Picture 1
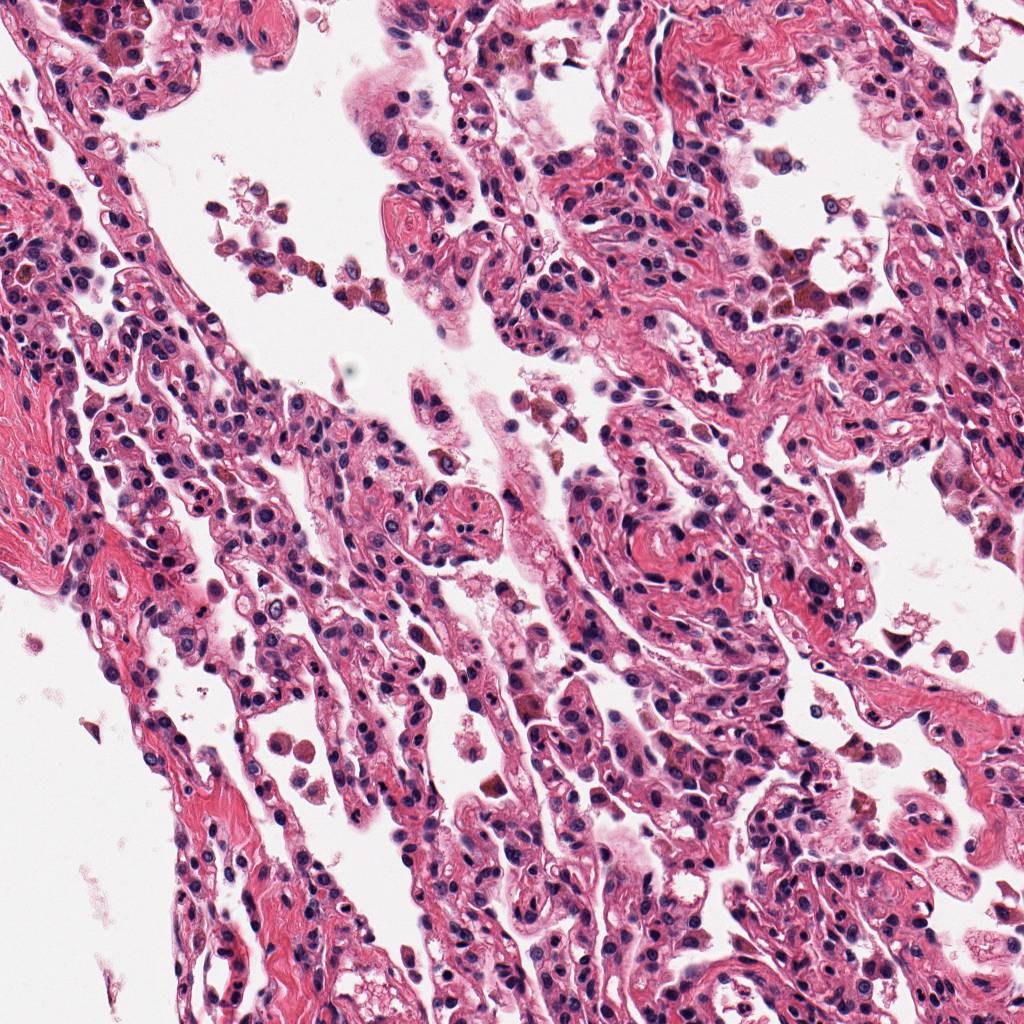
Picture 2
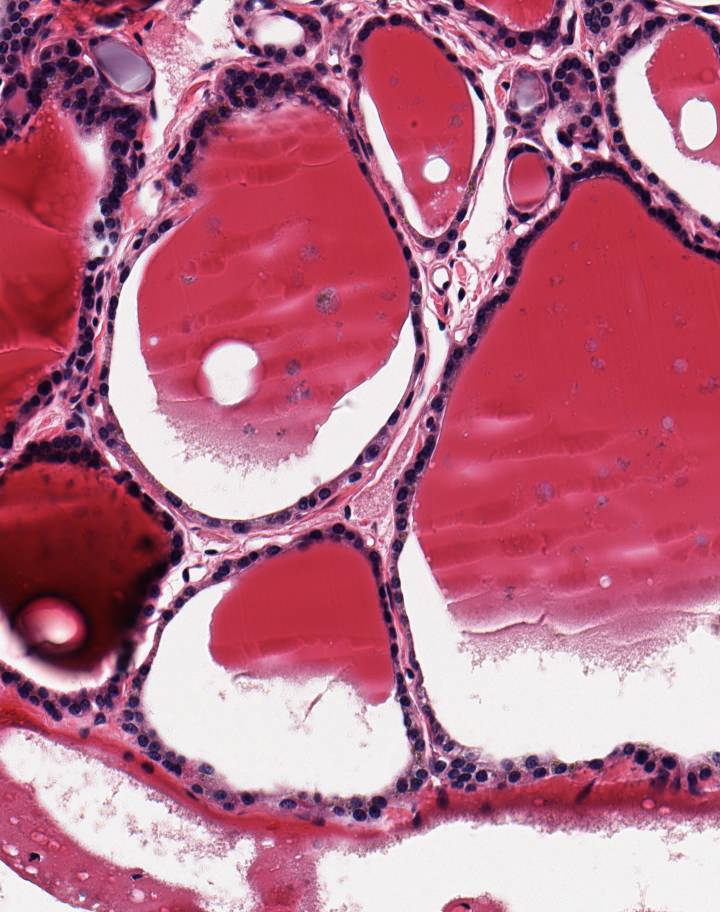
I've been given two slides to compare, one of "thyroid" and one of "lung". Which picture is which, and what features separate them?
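Identification first: picture 1 is lung, picture 2 is thyroid. Spaces: the lung's are mostly empty and white, with scattered wisps of pale pink material; the thyroid shows closed round to oval follicles of very unequal size, largest on the right. Lining: thyroid follicles have a single layer of flattened to low cuboidal cells, their small dark round nuclei in an even row. Partitions: lung septa are crowded with small round dark nuclei; thyroid septa are thin, delicate pink connective tissue. Contents: loose clusters of macrophages filled with golden-brown pigment lie free in the lung spaces, notably upper left-centre.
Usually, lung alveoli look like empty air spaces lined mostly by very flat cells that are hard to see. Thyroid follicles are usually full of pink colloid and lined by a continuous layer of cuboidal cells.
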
